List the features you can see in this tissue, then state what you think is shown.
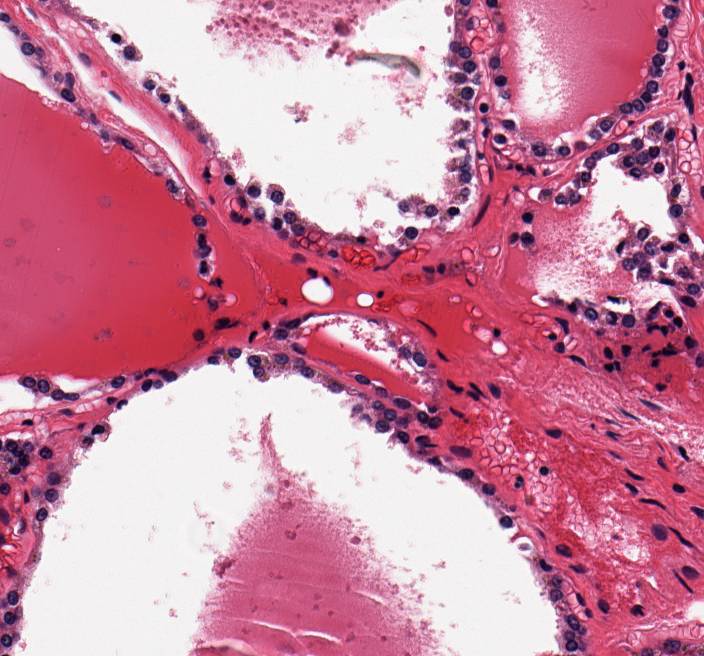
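Taking the features in order, the field is built of large rounded follicles parted by thin septa that meet near the centre. Next, each follicle is lined by a single layer of low cuboidal cells. Their nuclei are small, round and dark. Lastly, the wider stroma at the lower right holds spindle-shaped nuclei. The tissue is thyroid.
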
